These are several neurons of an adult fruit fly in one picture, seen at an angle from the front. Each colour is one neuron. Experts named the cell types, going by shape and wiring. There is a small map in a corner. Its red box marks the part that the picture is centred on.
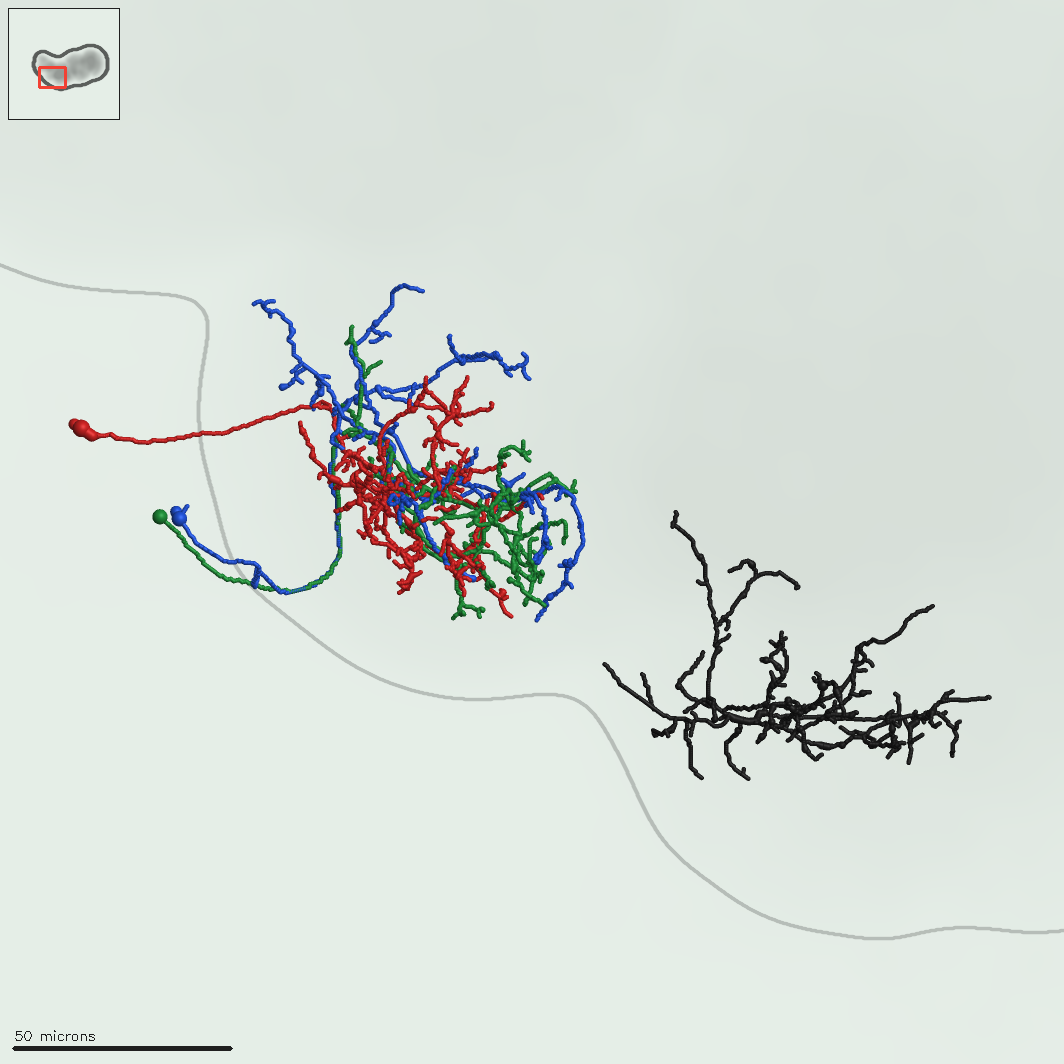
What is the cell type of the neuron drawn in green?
IN20A.22A085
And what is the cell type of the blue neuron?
IN20A.22A089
